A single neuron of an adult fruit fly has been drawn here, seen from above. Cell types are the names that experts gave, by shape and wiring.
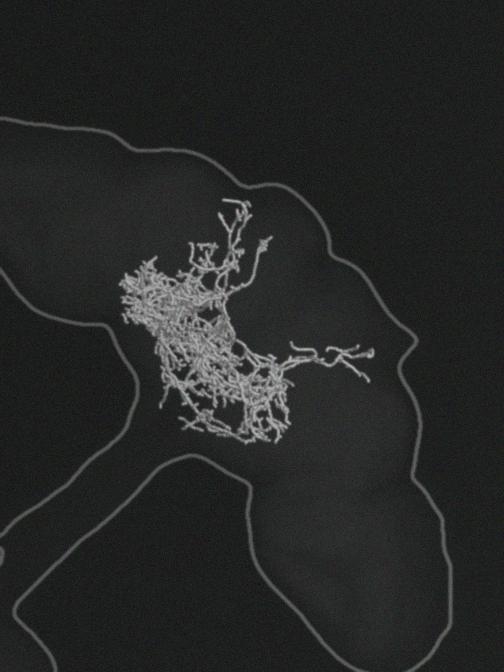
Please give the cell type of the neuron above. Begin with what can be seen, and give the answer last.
It lies in the brain. As drawn here it is about as wide as it is tall. This is a central-brain intrinsic neuron. It is of cell type PS088.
